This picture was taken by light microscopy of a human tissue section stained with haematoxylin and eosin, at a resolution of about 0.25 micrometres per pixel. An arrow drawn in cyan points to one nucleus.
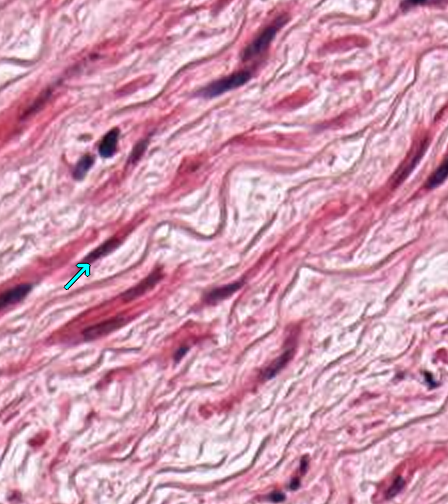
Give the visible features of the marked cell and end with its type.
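The nucleus is long and thin, drawn out along the same lower-left to upper-right slant as the tissue around it. The nucleus stains dark purple, fairly evenly along its length. The nucleus sits in a narrow band of cytoplasm that is a deeper pink than the pale, loose material beside it. The cell runs parallel to the wavy pink fibres and to neighbouring elongated cells, all lying in the same direction. Type of cell: smooth muscle cell.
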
